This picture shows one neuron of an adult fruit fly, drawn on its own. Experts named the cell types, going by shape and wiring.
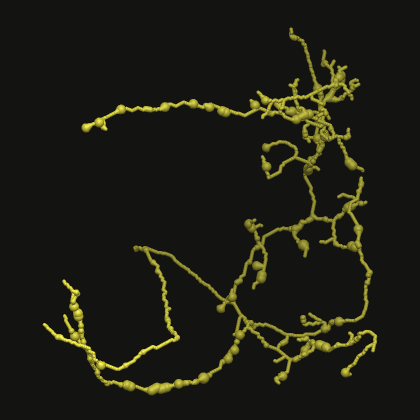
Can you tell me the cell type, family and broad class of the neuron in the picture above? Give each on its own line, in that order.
IN01B035
hemilineage 01B
nerve-cord intrinsic neuron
